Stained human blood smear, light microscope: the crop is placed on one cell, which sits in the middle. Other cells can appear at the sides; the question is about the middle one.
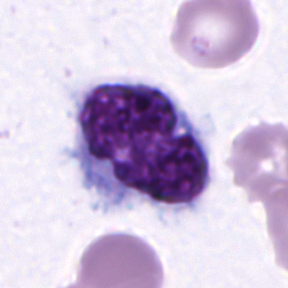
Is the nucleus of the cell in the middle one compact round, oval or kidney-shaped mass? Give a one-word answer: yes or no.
No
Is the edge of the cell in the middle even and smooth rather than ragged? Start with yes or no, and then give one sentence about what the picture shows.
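No. The cell edge is ragged, with fine hair-like blue projections.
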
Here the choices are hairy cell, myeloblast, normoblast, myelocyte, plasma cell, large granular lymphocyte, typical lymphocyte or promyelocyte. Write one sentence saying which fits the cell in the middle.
Standing at the centre of this crop is a plasma cell.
